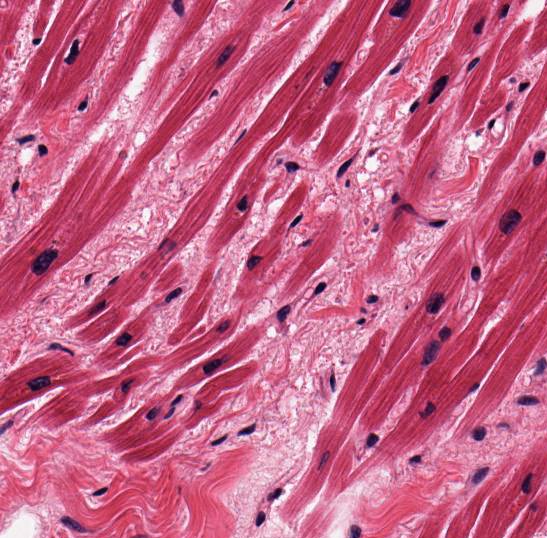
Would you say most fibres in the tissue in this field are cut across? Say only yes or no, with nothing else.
No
